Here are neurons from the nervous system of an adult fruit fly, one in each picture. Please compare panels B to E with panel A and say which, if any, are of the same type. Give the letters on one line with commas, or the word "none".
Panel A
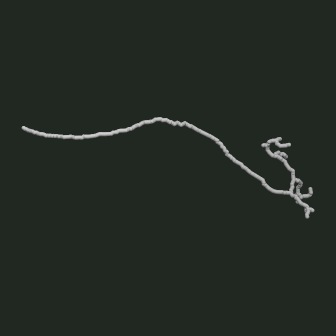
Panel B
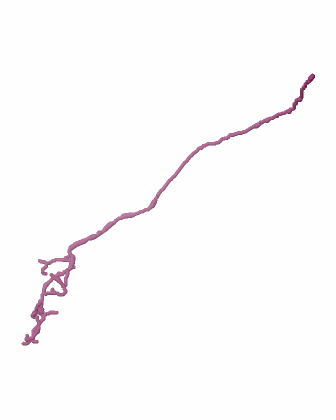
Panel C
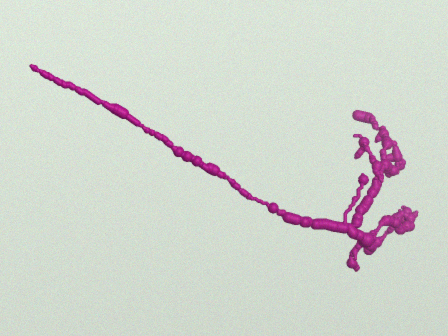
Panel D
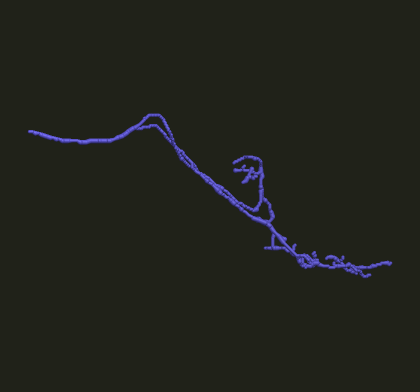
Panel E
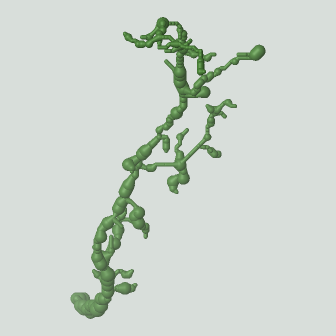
B, D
